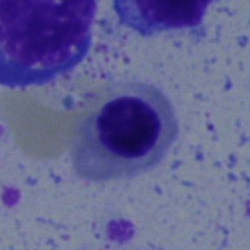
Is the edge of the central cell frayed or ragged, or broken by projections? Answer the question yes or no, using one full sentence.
No, the cell is bounded by a smooth, even outline.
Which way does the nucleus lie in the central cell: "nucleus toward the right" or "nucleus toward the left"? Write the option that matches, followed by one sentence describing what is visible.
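Nucleus toward the right. The cytoplasm is widest on the lower-left side of the nucleus.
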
